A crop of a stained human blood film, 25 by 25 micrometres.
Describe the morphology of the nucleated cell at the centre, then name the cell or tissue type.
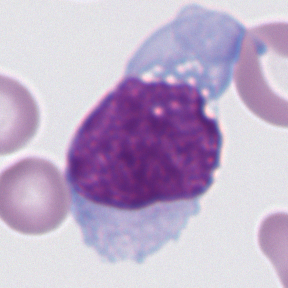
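Nucleus: irregular, somewhat angular outline, about 14 by 12 micrometres. Chromatin: dark purple, finely stippled, no large dense clumps. Row of small clear vacuoles along the upper border of the nucleus. Lower edge of cytoplasm ragged, with fine projections. Cell: myeloblast.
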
